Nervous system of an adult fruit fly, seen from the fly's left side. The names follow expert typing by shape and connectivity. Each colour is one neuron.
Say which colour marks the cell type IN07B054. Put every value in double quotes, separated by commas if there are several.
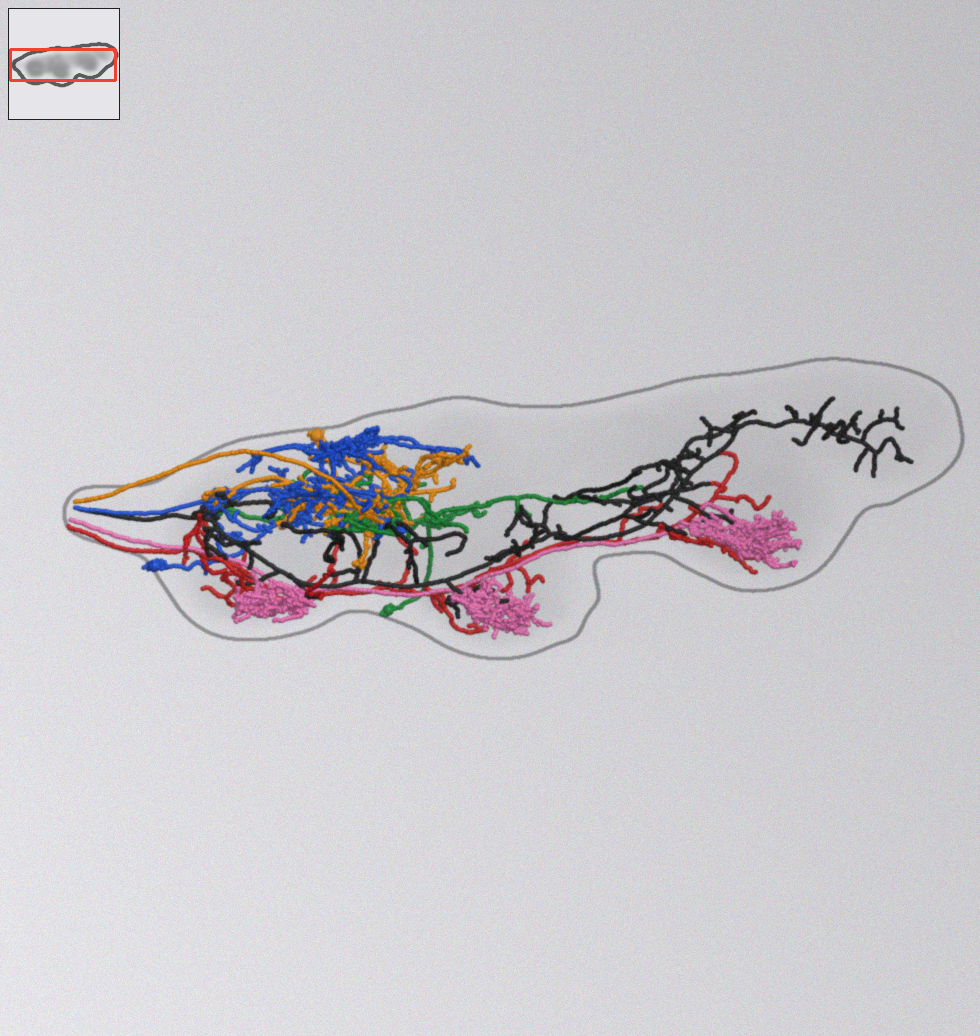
"green"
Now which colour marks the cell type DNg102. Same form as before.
"black"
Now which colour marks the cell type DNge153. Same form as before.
"pink"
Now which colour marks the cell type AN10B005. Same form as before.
"blue"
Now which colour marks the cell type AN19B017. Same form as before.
"orange"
